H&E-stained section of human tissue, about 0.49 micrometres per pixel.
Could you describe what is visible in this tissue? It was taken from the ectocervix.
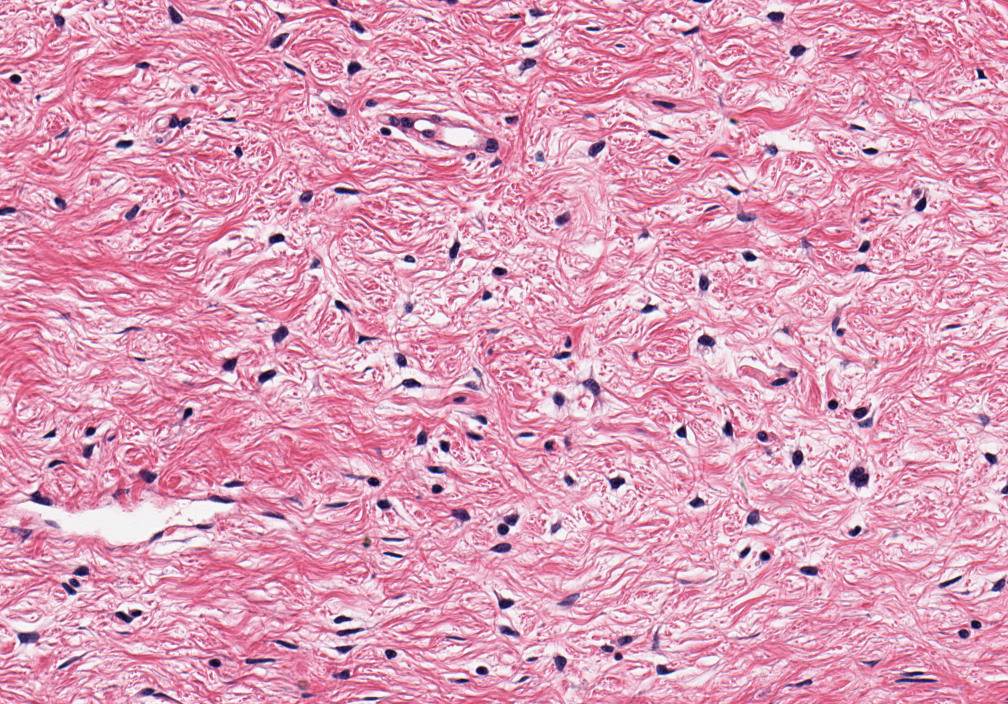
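Pink fibrous tissue fills entire field; no epithelium anywhere. Nuclei small, dark, mostly spindle-shaped or oval. Cells sparse, lying singly, widely spaced among fibres. Little or no distinct cytoplasm around nuclei.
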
